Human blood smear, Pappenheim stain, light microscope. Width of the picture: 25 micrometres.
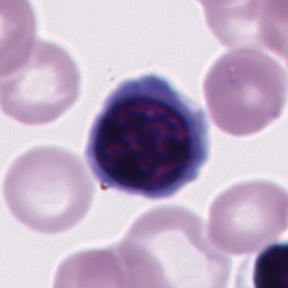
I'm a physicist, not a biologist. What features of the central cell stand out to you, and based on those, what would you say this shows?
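Look first at how little cytoplasm there is: it makes only a narrow rim around the nucleus. That rim holds no granules and no vacuoles. The nucleus itself has no lobes and no indentation. The name of this cell is normoblast.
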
